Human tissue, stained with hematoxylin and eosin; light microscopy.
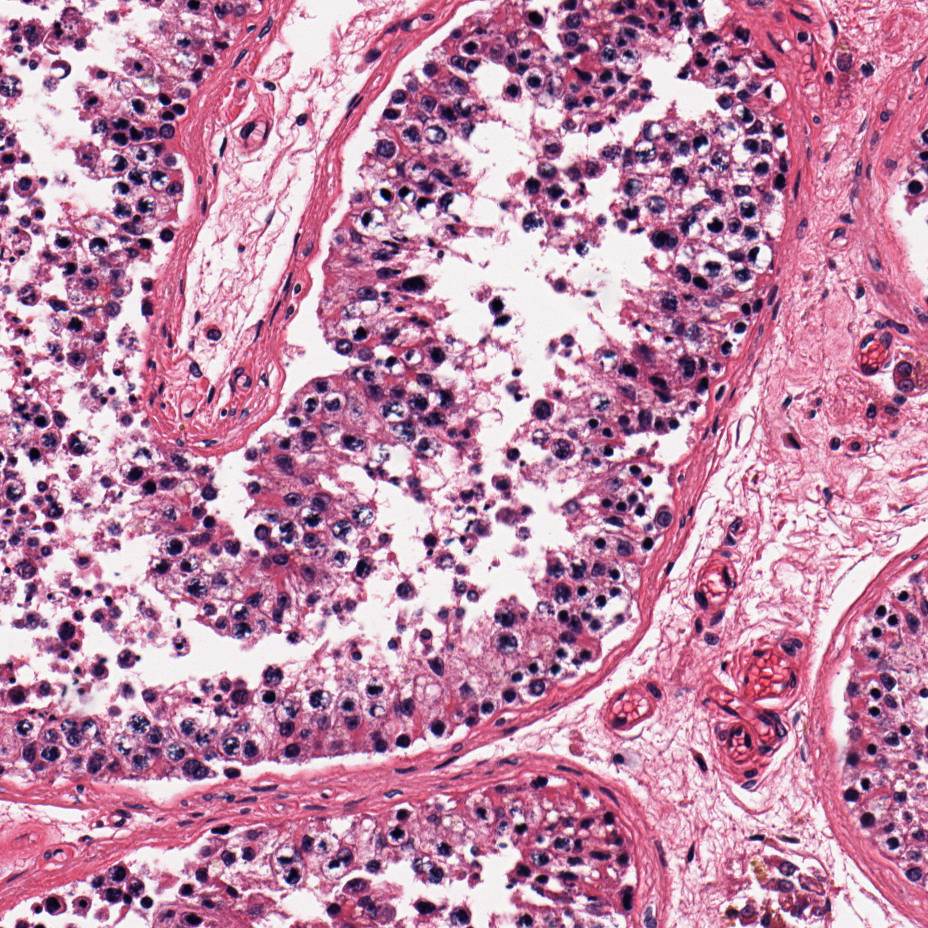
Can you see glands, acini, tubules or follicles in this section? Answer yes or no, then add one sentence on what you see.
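Yes. Each tubule is bounded by a thin band of pink lamellar tissue containing flattened, elongated nuclei.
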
